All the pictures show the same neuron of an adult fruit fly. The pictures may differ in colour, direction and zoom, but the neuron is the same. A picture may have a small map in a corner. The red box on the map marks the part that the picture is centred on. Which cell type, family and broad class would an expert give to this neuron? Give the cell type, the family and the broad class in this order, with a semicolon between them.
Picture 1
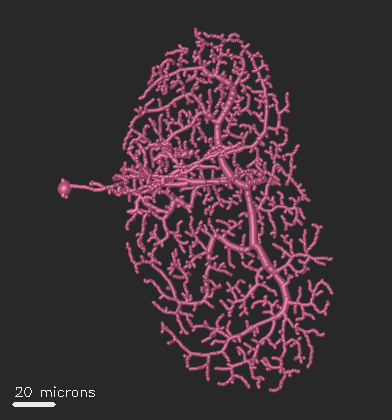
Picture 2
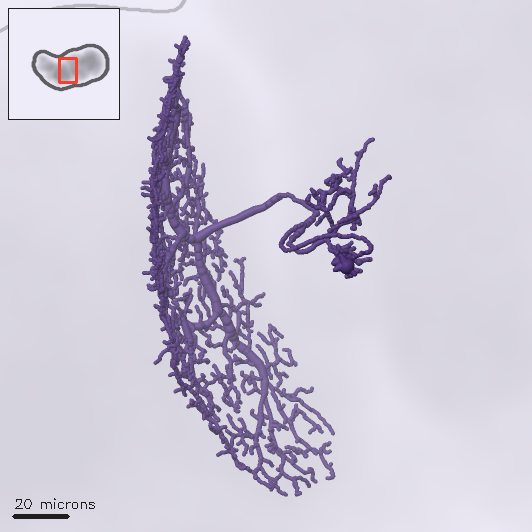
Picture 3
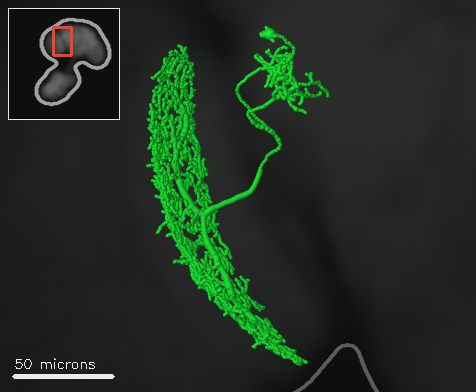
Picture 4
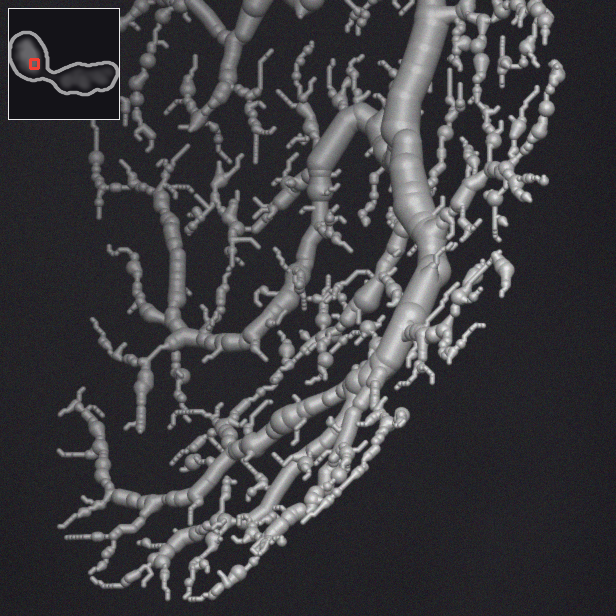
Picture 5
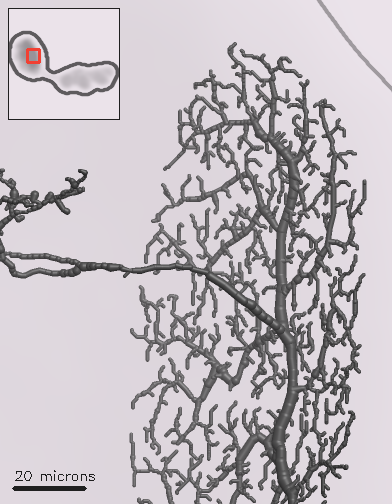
LT1c; hemilineage VLPl2_lateral; visual projection neuron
